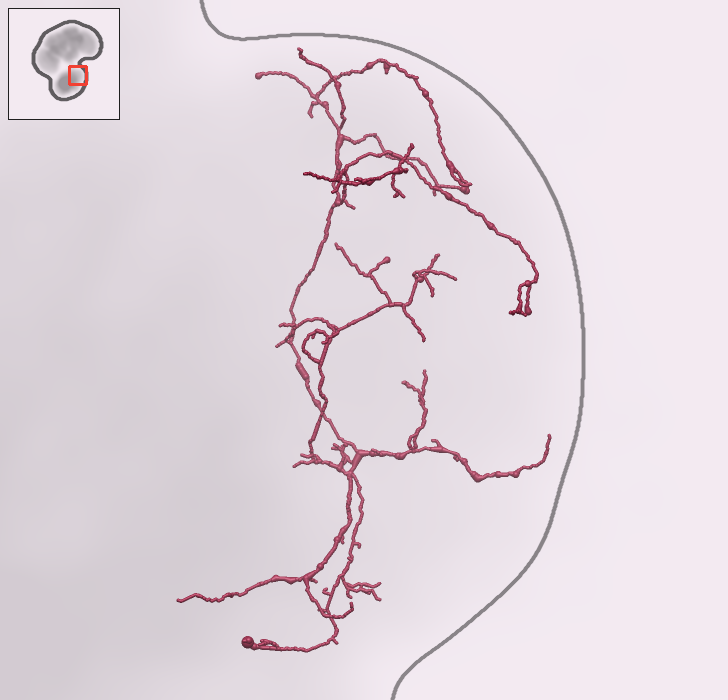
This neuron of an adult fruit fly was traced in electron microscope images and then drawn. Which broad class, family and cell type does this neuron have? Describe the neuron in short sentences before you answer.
Dozens of branch ends can be seen. In this view it is taller than it is wide. It is a nerve-cord intrinsic neuron. Its family is hemilineage 04B. It is of cell type IN04B085.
